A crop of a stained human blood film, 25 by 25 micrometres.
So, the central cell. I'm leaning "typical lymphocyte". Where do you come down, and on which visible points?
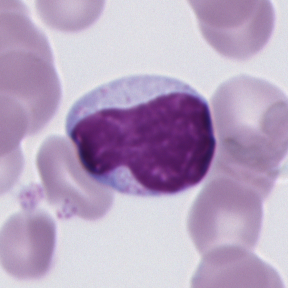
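Granules in the cytoplasm decide this case: sparse, fine pinkish-purple granules are scattered through cytoplasm that is pale grey-blue.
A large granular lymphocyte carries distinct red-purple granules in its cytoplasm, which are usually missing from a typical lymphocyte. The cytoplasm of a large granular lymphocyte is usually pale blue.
The cell is therefore a large granular lymphocyte, not a typical lymphocyte. The nucleus is broadly bean-shaped, with a shallow indentation along its lower edge, and measures about 13 by 9 micrometres.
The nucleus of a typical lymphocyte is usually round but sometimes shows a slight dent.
The indentation on its own would therefore not exclude a typical lymphocyte. The nucleus fills about 70% of the cell's area, and no nucleoli are visible in it. The cell outline is smooth and oval.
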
